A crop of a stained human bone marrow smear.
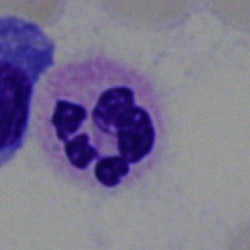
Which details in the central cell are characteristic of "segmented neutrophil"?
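This cell is a segmented neutrophil. Its outline is round and smooth. The nucleus is split into four or more separate lobes arranged roughly in a ring, and its chromatin is dense, dark purple and clumped.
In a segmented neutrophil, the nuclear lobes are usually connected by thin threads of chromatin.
The cytoplasm holds fine, faint pinkish granules.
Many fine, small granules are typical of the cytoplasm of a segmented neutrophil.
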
